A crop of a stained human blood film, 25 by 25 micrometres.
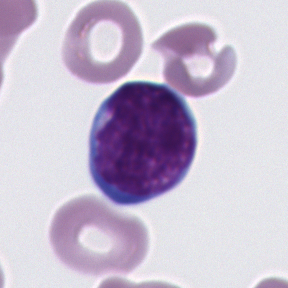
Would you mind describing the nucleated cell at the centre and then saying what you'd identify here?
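You'll notice the cytoplasm is just a thin rim round the nucleus, a clear blue, with no vacuoles in it. No projections on the surface either. That's a typical lymphocyte.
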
